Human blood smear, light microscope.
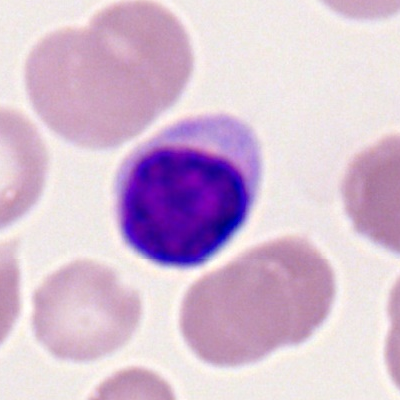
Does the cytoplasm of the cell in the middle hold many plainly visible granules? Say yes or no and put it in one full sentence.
No, the cell shows no granules in its cytoplasm.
